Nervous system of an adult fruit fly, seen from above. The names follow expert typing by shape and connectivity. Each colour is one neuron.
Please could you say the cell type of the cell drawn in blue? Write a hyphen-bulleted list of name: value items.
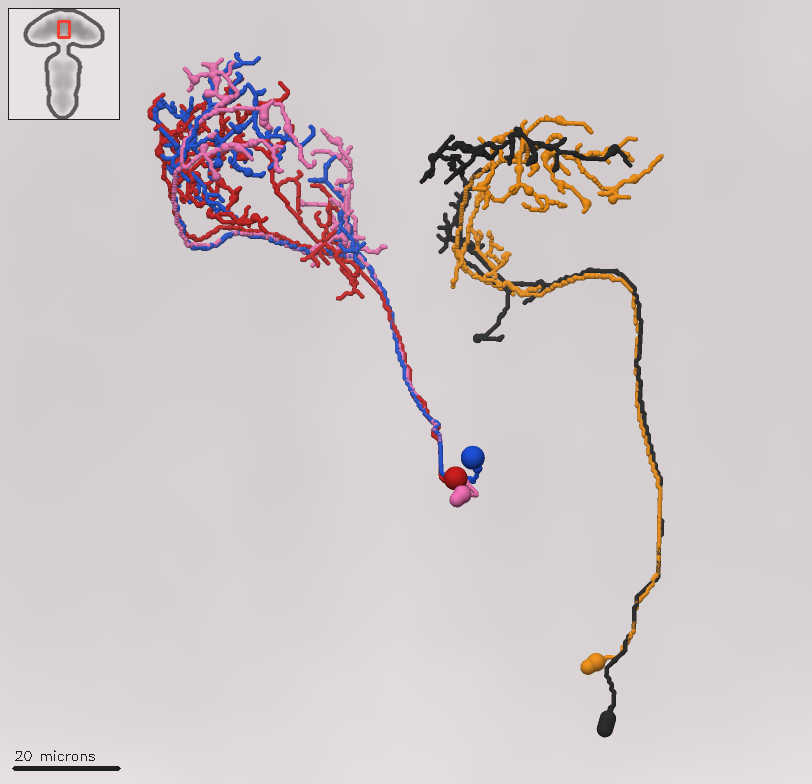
- cell type: vDeltaC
